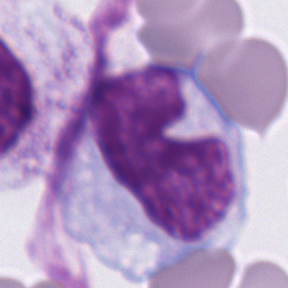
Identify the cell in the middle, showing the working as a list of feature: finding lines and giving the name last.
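Notch: deep, cut into the nucleus's right side
Nuclear placement: upper right, so most cytoplasm lies below and left
Chromatin: a fine, lacy reddish-purple network, not coarse dense clumps
Vacuoles: several small clear ones in the lower cytoplasm
Cell: monocyte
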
